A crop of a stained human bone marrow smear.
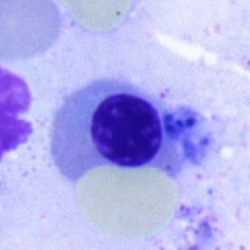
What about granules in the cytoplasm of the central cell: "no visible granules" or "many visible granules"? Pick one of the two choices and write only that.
No visible granules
